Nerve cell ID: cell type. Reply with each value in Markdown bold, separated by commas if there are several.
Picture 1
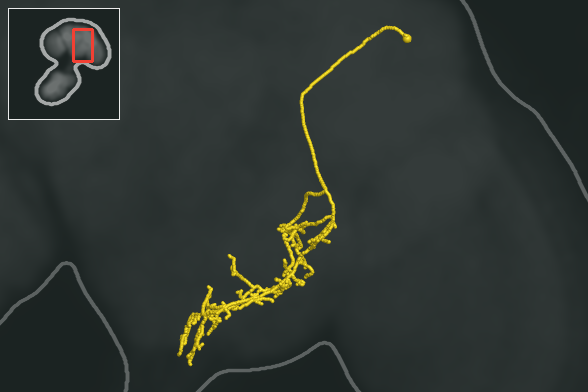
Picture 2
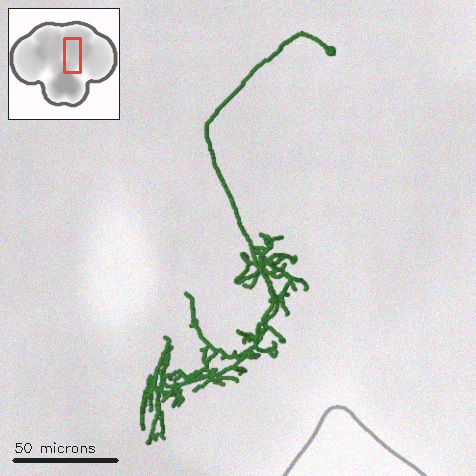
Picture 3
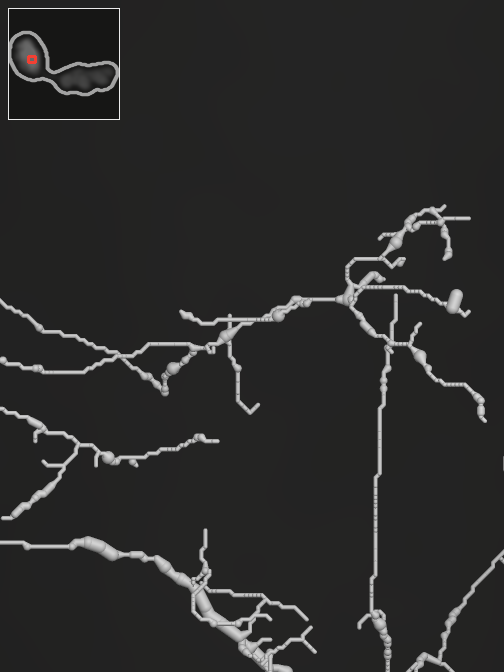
**CB2497**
